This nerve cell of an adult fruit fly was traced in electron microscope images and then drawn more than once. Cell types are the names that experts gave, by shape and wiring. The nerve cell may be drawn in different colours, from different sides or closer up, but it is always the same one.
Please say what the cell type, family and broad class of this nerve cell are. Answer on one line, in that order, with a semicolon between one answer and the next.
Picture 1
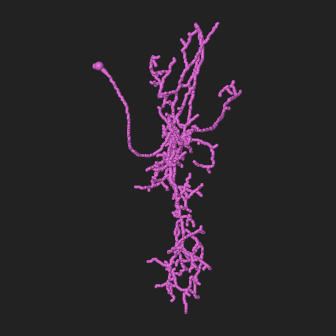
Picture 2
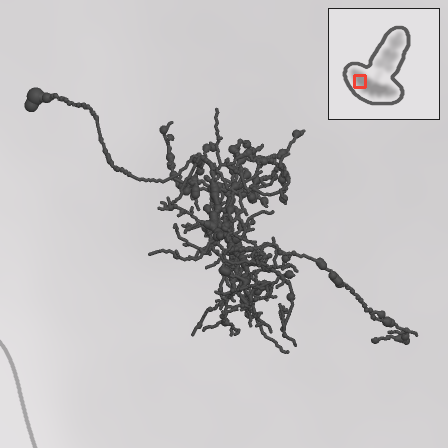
LHAV4c2; hemilineage LHl1; central-brain intrinsic neuron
